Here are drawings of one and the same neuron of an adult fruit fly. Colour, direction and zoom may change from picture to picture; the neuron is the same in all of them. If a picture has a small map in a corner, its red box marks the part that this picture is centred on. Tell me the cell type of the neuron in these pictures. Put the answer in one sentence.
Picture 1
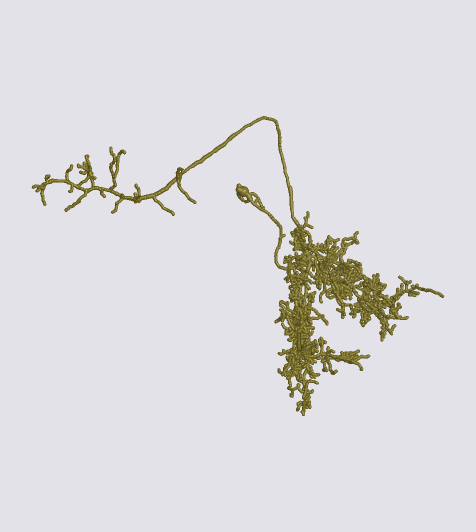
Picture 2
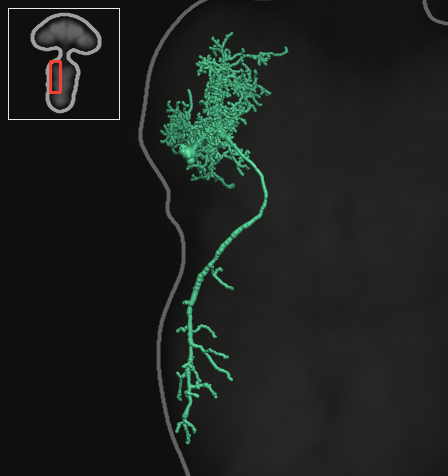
The cell type is IN19A010.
